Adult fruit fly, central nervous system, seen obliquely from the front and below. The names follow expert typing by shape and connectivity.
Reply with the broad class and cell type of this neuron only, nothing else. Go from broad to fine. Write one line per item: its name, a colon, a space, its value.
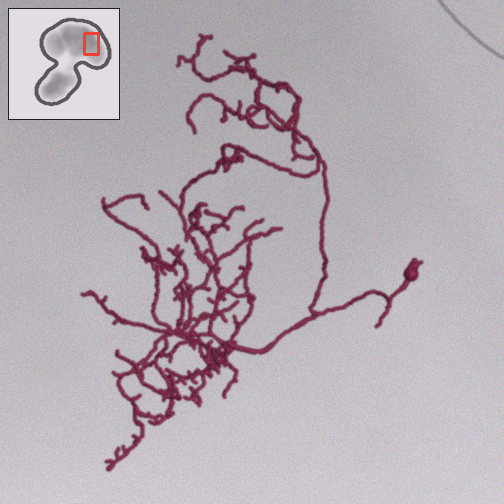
broad class: central-brain intrinsic neuron
cell type: AVLP380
